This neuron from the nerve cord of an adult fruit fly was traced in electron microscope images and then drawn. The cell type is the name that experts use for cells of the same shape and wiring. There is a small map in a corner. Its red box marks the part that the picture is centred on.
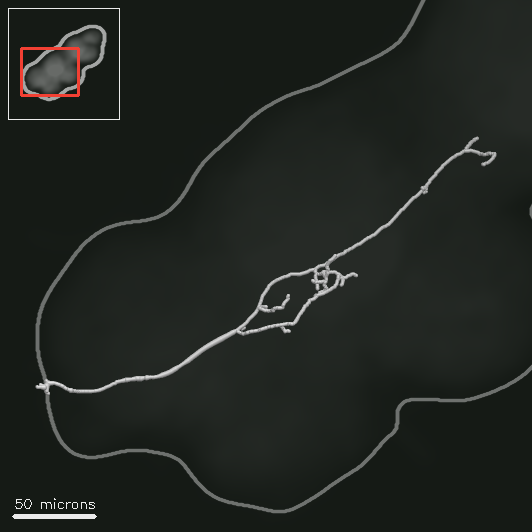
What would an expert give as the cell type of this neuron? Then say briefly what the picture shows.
It is of cell type SNpp55. This is a sensory neuron entering the nerve cord. No cell body is drawn. From left to right in the picture it spans about 300 microns.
